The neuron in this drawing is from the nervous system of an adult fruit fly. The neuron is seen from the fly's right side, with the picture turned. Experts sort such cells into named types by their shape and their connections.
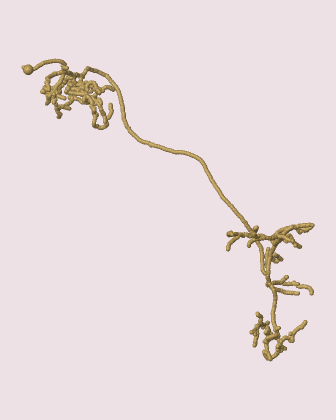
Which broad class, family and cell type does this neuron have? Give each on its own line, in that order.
descending neuron
DNg
DNg17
